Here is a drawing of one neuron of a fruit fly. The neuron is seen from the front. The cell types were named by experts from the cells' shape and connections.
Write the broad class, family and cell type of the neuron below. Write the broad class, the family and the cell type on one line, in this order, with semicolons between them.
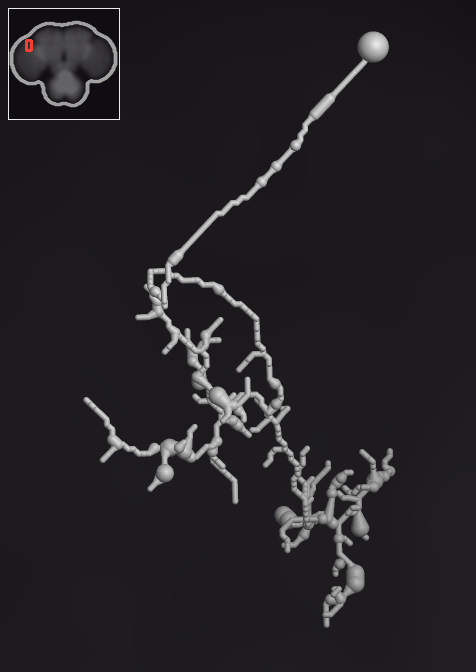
optic-lobe intrinsic neuron; Mi; Mi2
